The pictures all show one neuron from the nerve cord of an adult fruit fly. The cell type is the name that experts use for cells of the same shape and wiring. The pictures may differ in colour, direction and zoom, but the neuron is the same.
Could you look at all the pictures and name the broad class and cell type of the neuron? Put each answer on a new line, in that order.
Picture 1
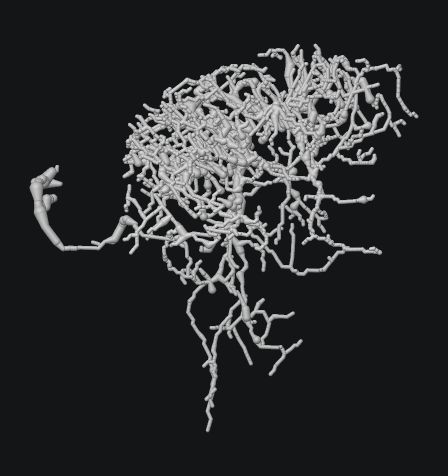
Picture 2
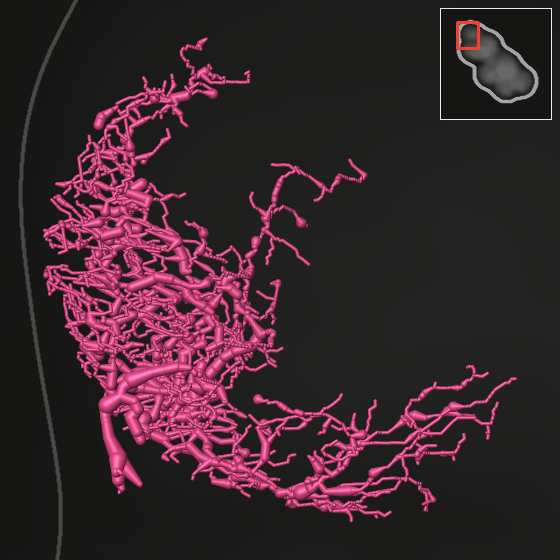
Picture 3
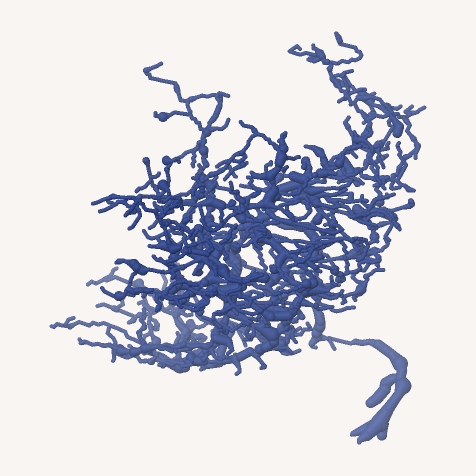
sensory neuron entering the nerve cord
SNxx08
